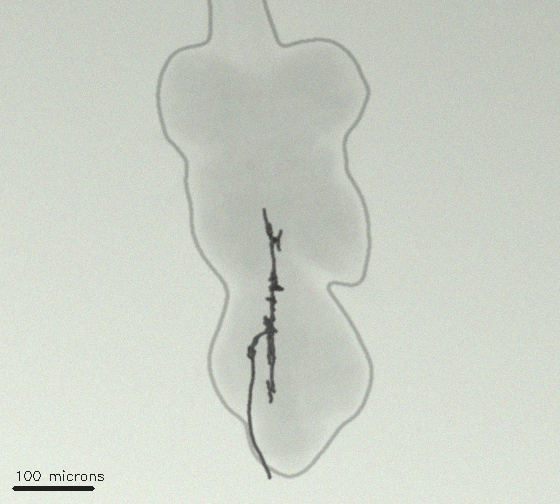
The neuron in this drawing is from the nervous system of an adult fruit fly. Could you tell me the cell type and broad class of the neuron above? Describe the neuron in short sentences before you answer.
It lies in the nerve cord. By the scale bar it is about 350 microns tall in this view. The cell type is ENXXX226. This is an efferent neuron of the nerve cord.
